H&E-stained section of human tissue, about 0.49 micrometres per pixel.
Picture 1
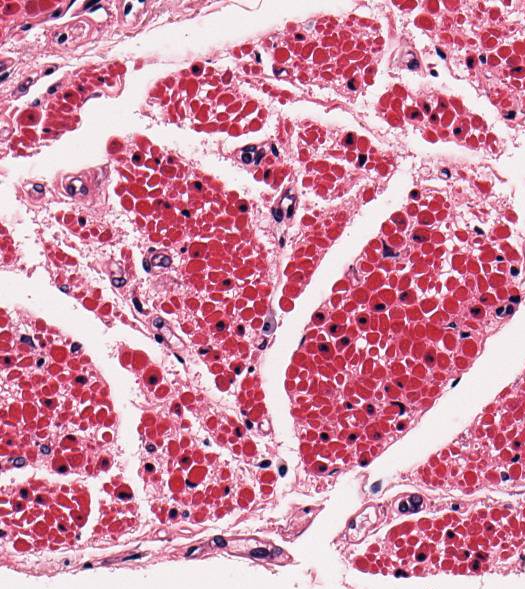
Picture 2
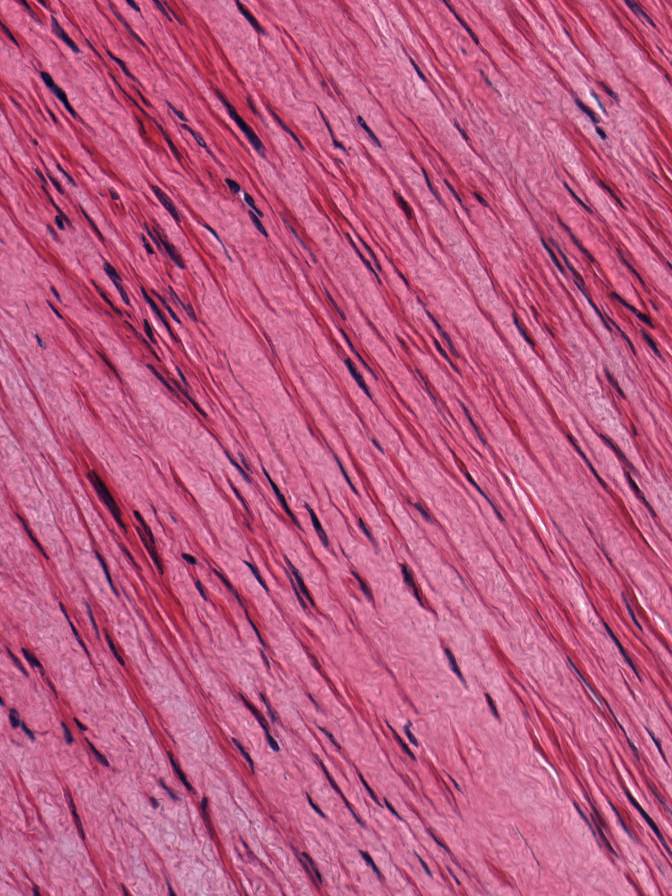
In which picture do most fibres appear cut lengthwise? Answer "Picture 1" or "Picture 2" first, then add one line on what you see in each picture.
Picture 2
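Picture 1: The fibre profiles are small, rounded to polygonal, and closely packed, with deep red cytoplasm.
Picture 2: Long fibres run parallel to one another diagonally from upper left to lower right across the whole field.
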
